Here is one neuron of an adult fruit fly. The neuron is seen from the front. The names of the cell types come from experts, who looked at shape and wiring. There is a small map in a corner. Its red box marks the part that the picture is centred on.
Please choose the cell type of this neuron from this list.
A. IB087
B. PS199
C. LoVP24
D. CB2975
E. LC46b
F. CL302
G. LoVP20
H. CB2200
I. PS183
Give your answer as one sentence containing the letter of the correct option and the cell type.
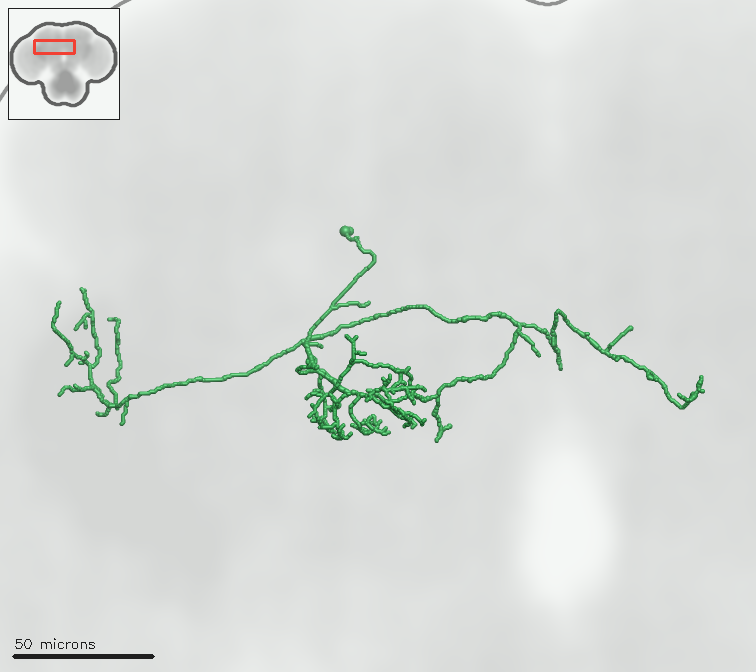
It is LoVP20, option G, that is the cell type of the neuron.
